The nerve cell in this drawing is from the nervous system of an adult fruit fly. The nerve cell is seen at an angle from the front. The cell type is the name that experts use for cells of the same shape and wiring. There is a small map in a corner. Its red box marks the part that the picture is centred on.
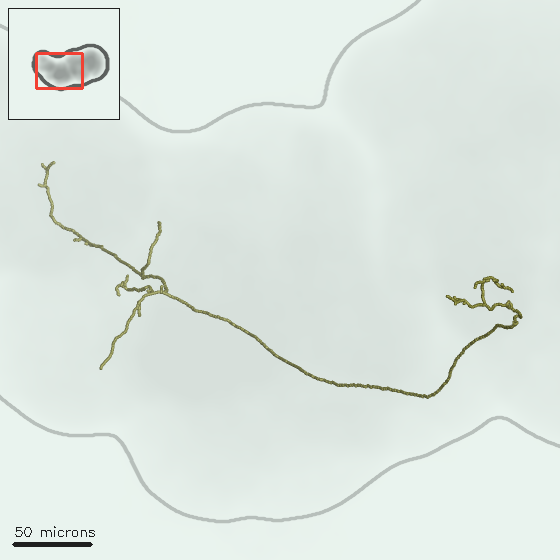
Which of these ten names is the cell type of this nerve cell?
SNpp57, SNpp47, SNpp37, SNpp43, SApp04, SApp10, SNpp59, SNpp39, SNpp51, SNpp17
SApp10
